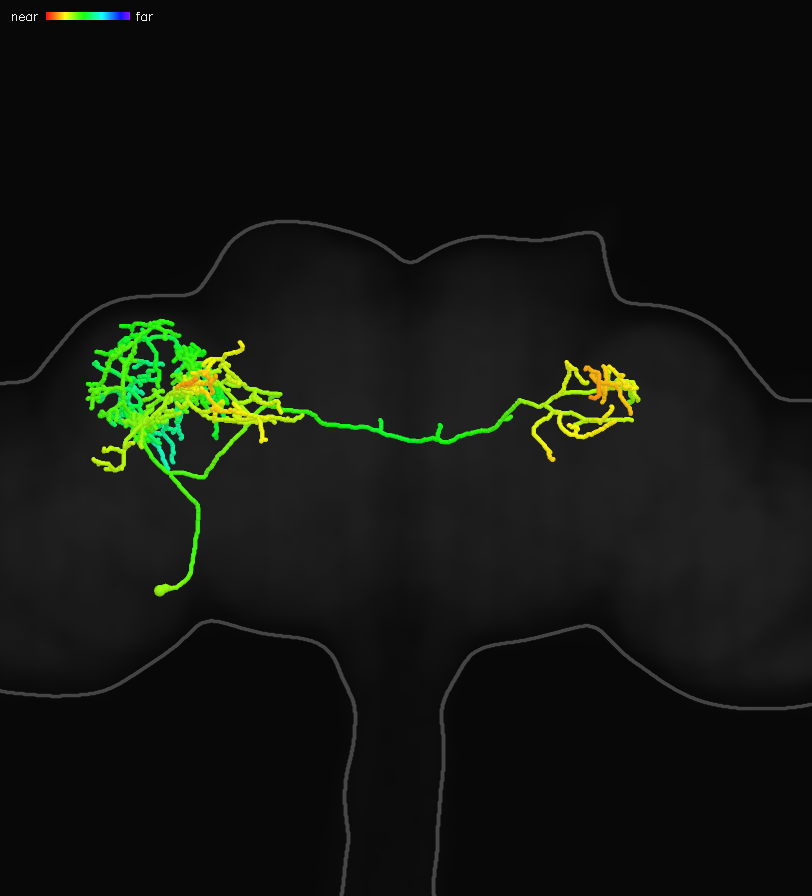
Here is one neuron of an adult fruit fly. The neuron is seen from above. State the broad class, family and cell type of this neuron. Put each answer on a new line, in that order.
central-brain intrinsic neuron
hemilineage DL1_ventral
AVLP724m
